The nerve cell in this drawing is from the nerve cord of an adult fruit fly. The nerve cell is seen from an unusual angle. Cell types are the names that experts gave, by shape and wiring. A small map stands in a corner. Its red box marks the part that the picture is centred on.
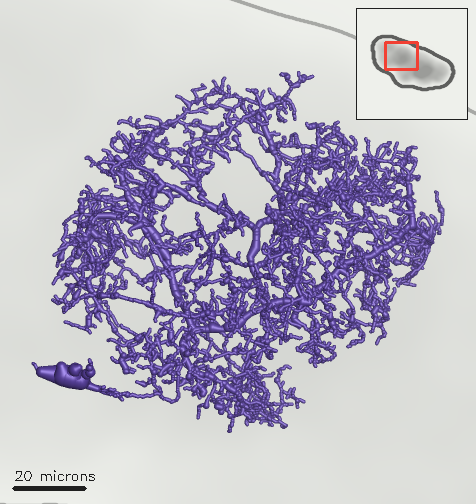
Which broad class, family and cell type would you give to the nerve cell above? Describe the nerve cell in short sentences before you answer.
From left to right in the picture it spans about 120 microns. More than a hundred branch ends can be seen. It is a nerve-cord intrinsic neuron. Its family is hemilineage 13A. Its cell type is IN13A005.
